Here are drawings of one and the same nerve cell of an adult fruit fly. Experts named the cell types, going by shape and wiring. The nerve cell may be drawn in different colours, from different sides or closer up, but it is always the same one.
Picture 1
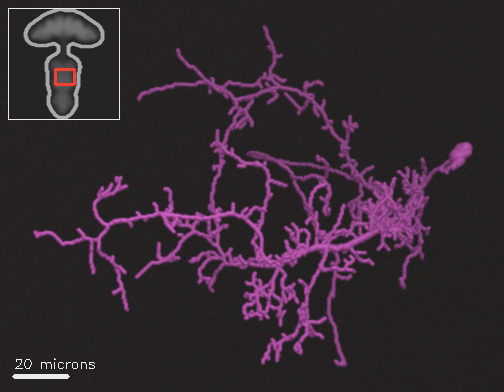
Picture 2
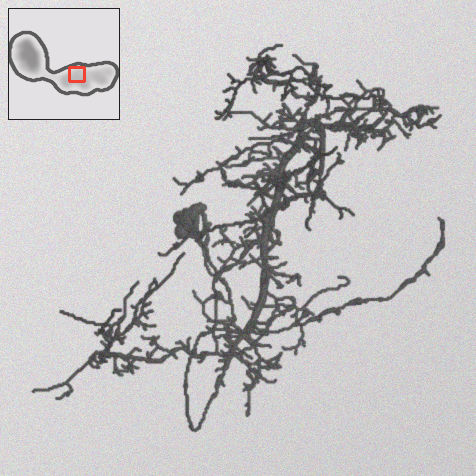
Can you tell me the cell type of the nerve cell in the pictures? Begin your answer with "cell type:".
cell type: dMS2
